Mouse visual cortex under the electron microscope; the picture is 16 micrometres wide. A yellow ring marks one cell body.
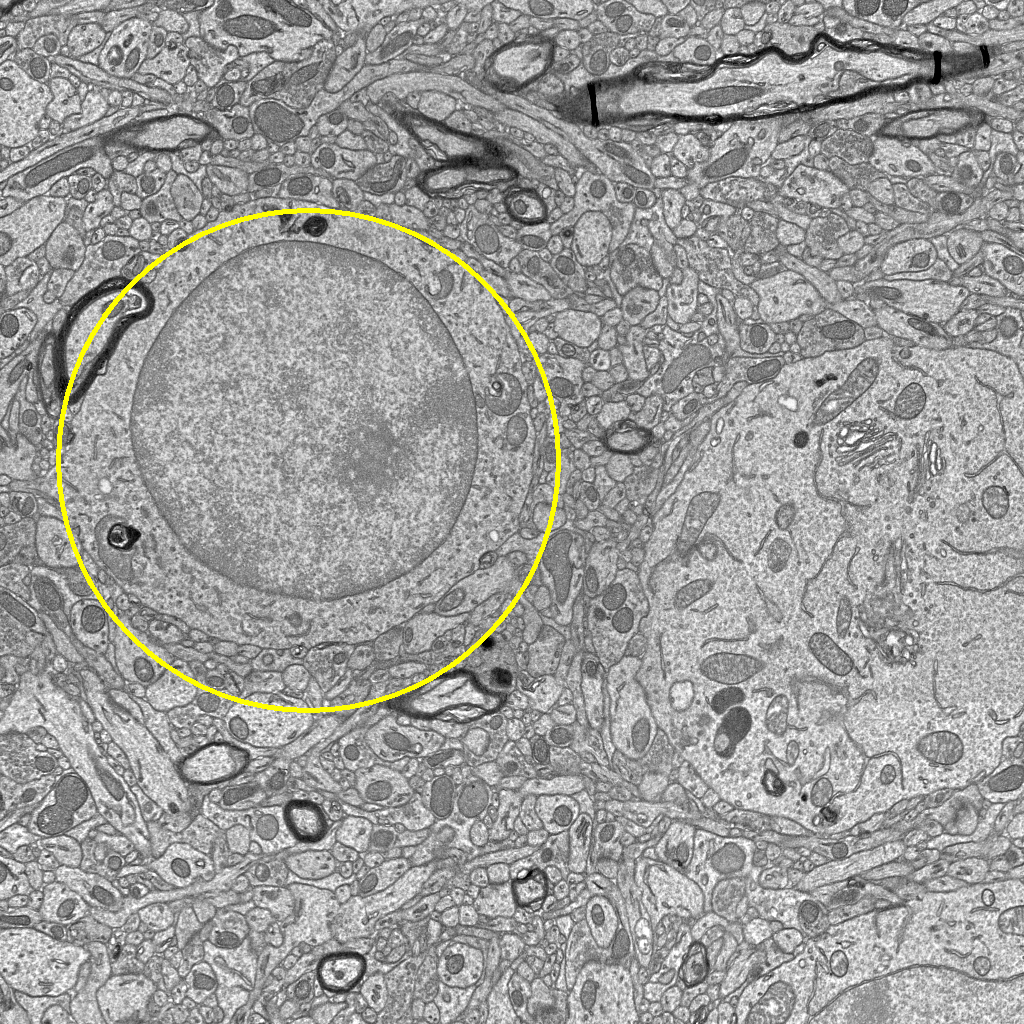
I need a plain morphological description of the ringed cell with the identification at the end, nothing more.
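Nucleus: large, round, smoothly outlined, whole within the ring. Chromatin finely granular, evenly spread; no thick dark band along the envelope. Cytoplasm: a pale rim, wider below the nucleus than above it. Mitochondria few. Cell type: oligodendrocyte.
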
